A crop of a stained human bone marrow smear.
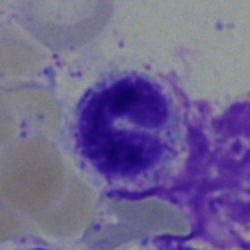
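Band neutrophil in a stained human bone marrow smear. The nucleus is folded around a pale cleft that runs horizontally into its middle, and its chromatin is dense and dark purple. The cytoplasm is pale greyish-lilac and contains fine lilac granules.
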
